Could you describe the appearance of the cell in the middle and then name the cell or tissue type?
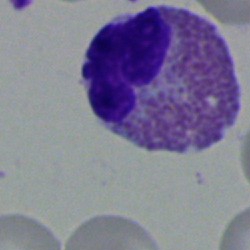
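Nucleus: divided into lobes, lying in the upper left part of the cell. Cytoplasm: filled with purple granules, with a small clear spot in its right part. Name: the cell in the middle is an eosinophil.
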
